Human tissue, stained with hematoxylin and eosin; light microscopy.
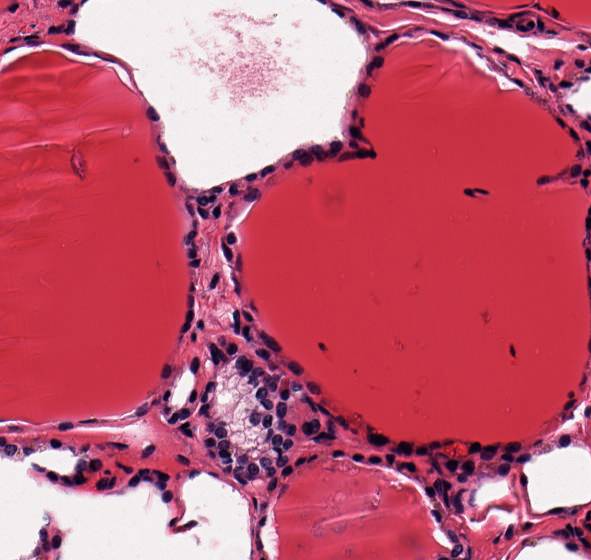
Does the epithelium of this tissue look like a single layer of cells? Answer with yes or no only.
Yes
